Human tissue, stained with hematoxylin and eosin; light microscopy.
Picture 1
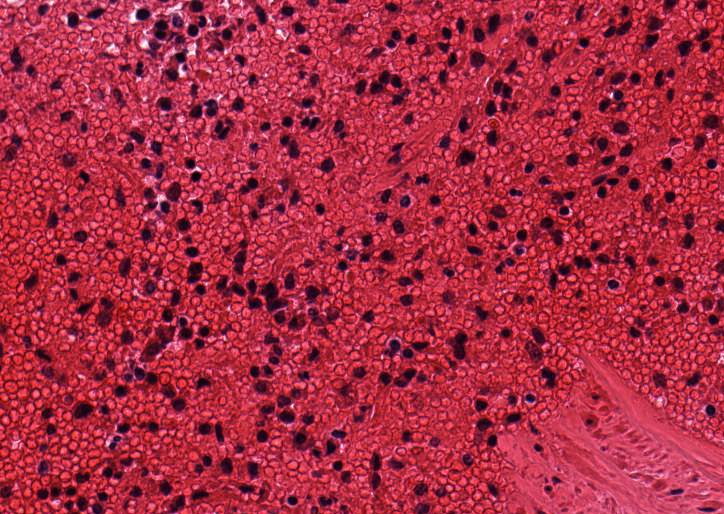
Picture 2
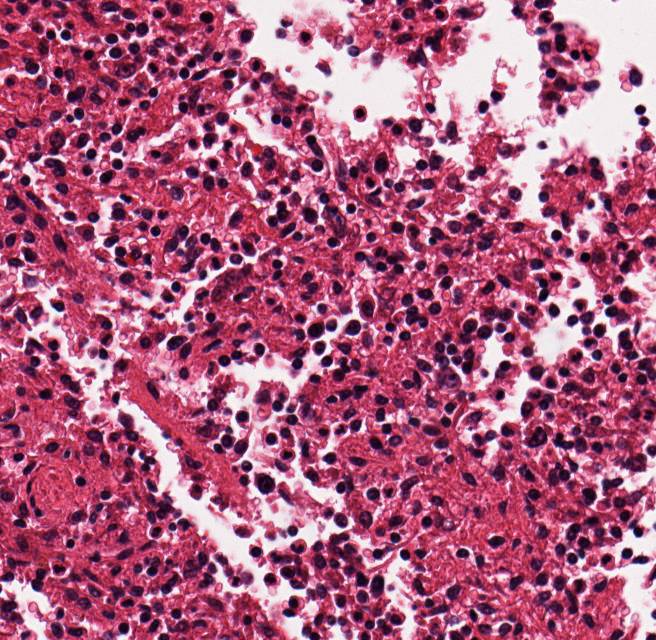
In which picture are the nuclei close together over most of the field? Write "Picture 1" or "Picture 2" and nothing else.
Picture 2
